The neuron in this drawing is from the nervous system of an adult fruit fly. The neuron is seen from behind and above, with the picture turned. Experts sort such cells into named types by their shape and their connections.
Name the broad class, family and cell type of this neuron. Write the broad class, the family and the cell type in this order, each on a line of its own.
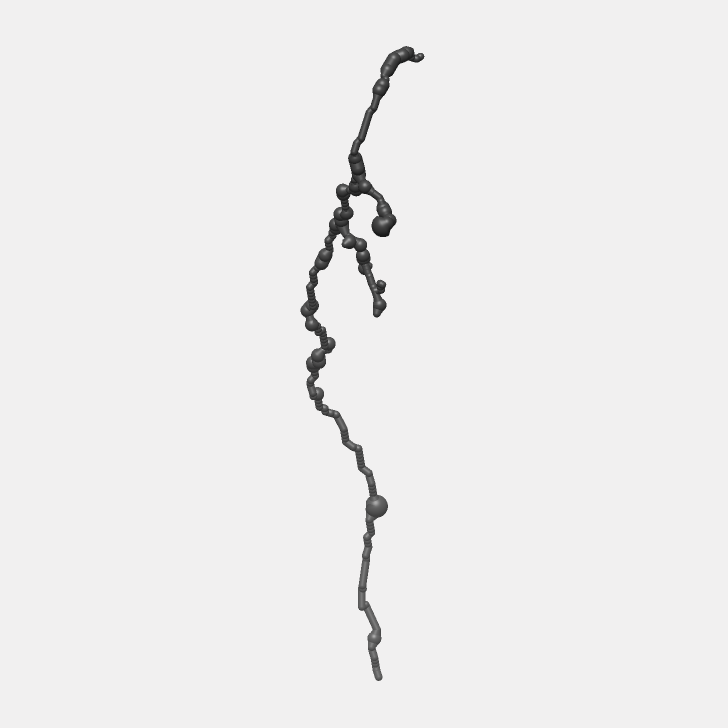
sensory neuron entering the brain
class mechanosensory
JO-ED1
